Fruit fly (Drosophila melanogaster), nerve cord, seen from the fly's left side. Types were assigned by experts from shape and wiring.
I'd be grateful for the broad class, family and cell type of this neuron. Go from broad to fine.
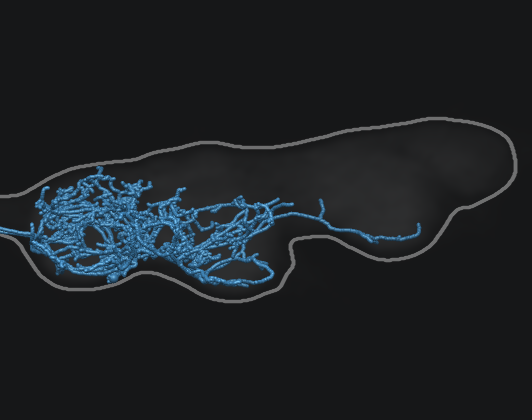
ascending neuron; hemilineage 00A; AN00A002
